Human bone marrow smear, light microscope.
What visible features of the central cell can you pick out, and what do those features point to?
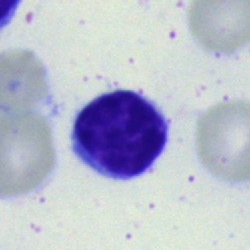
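Nearly the whole cell is taken up by the nucleus, leaving only a very thin rim of cytoplasm. That rim is pale blue and shows most clearly at the lower left. The chromatin is dark purple and dense, with slightly paler streaks. In outline the cell is roughly round, with a few slightly flattened sides. This is a lymphocyte.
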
